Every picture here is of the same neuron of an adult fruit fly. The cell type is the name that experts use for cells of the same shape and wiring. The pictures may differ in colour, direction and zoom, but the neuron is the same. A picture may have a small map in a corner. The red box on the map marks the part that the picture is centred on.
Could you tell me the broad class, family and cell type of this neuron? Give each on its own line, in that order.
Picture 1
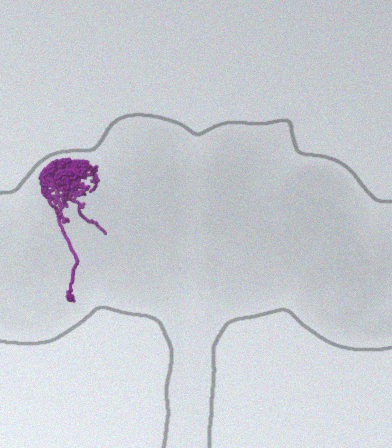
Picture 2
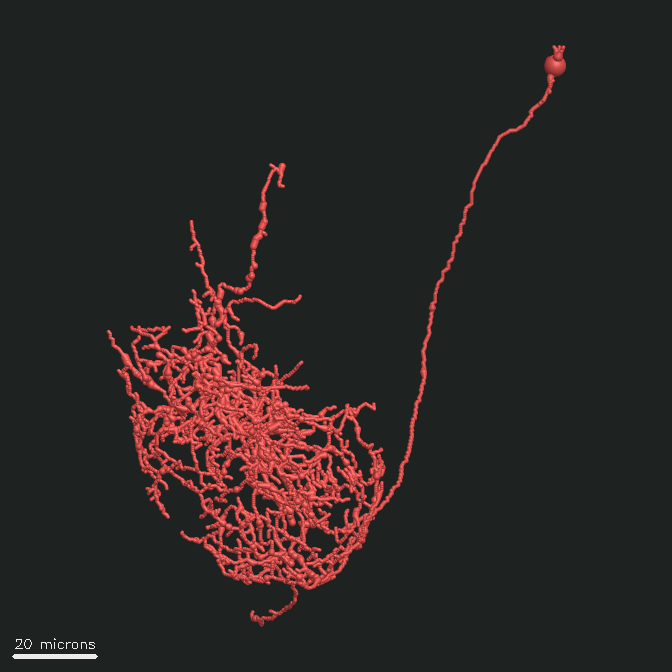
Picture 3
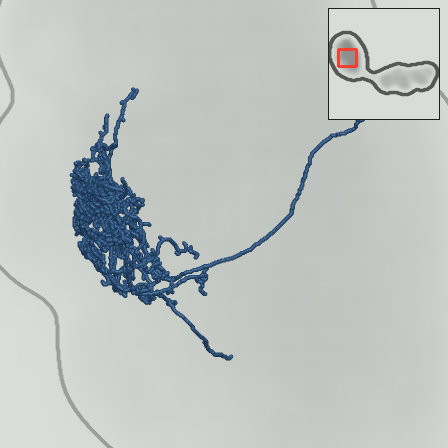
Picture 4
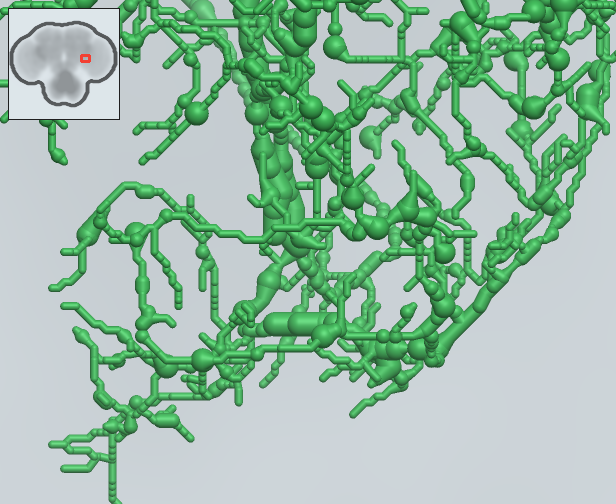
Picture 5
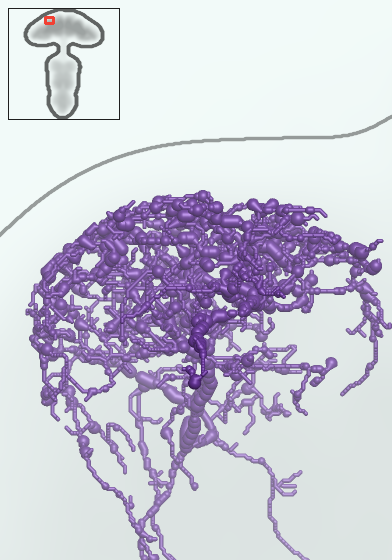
central-brain intrinsic neuron
hemilineage VLPp1
AVLP546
